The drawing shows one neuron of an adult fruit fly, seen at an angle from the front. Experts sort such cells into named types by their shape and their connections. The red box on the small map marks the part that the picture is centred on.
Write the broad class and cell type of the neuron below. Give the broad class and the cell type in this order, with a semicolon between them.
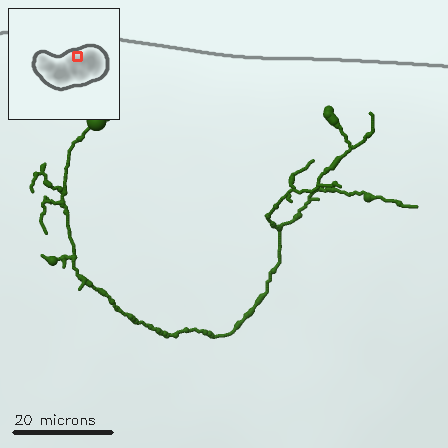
central-brain intrinsic neuron; CB1548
